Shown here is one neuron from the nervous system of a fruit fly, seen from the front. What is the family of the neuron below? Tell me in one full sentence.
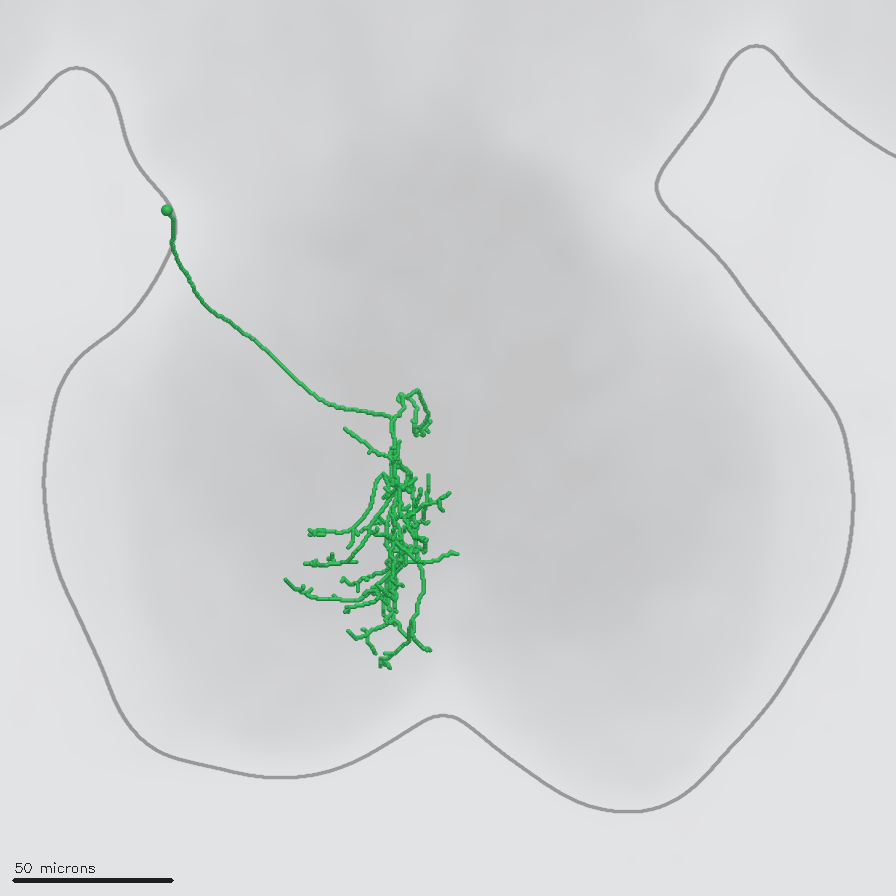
This neuron is grouped into family hemilineage 11A.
